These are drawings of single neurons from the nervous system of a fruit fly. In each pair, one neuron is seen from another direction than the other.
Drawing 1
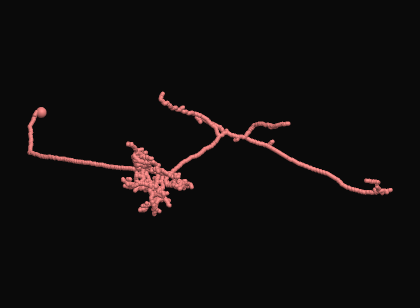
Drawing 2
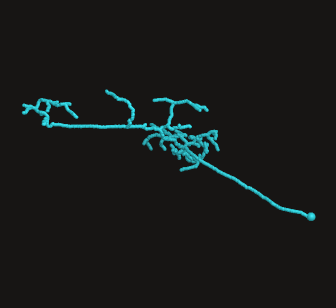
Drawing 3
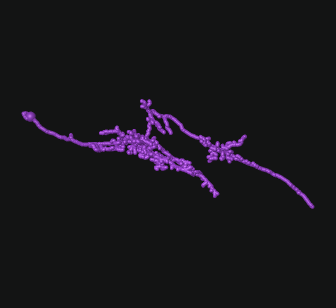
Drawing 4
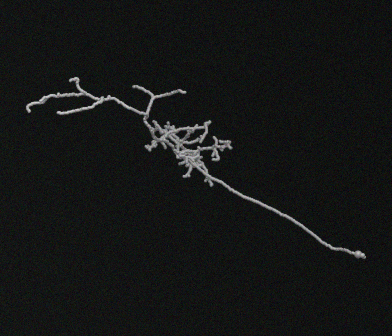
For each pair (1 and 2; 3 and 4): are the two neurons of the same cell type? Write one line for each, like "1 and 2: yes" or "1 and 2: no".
1 and 2: yes
3 and 4: no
